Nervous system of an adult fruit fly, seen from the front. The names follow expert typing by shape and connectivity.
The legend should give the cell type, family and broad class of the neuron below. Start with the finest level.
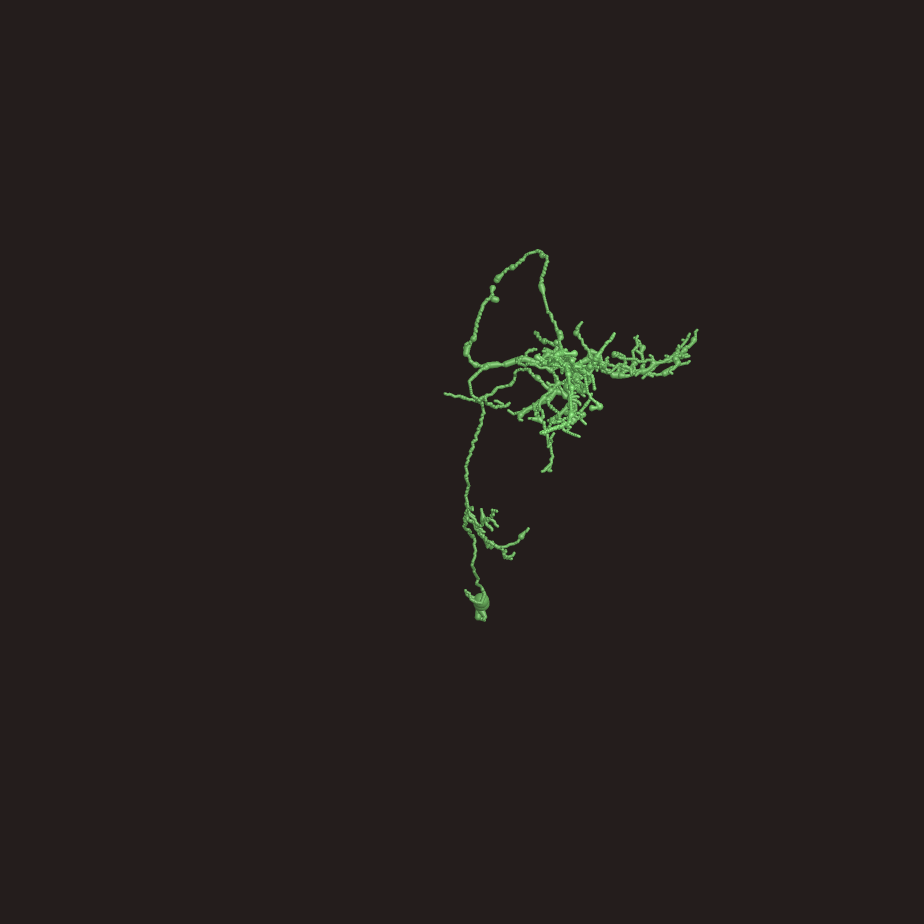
AN02A022; hemilineage 02A; ascending neuron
